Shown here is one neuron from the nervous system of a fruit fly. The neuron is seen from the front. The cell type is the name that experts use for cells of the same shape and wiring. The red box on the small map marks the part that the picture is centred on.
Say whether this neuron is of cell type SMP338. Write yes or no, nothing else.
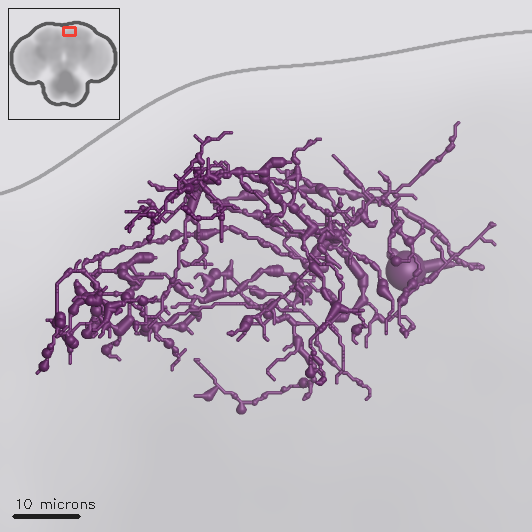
yes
